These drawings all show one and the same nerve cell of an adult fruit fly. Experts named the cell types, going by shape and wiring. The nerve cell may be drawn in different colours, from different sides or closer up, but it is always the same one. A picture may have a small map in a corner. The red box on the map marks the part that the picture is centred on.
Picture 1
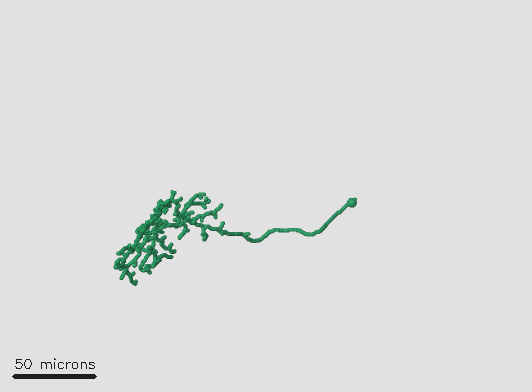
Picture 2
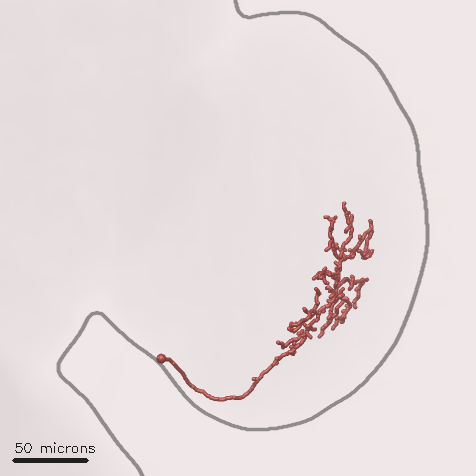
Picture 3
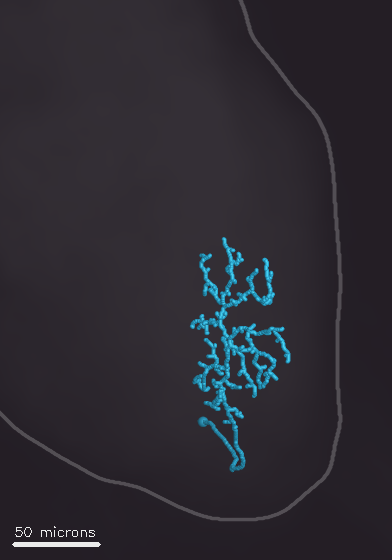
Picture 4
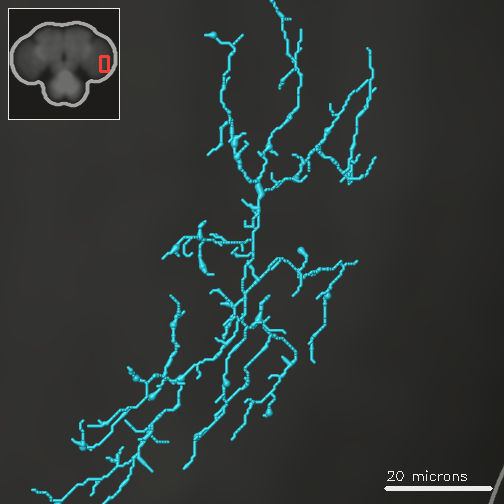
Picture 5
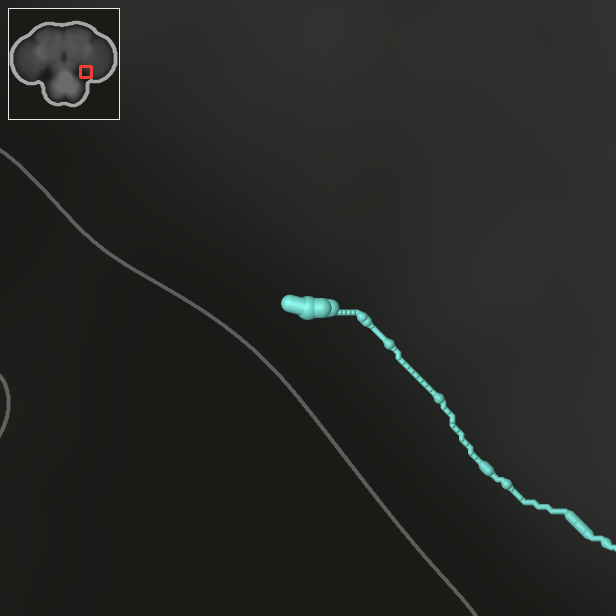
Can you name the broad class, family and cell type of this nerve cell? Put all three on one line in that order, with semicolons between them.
optic-lobe intrinsic neuron; Cm; Cm13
